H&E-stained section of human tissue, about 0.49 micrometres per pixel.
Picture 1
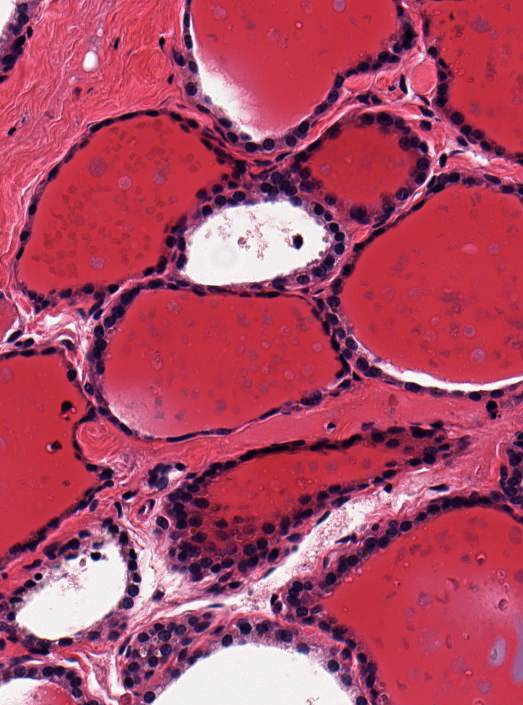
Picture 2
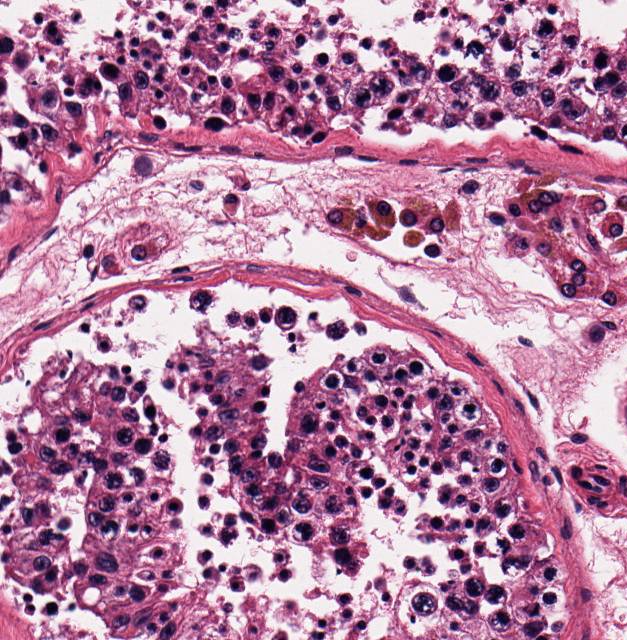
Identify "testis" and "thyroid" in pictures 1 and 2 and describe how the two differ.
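Picture 1's the thyroid, picture 2 the testis. In the first, closely packed rounded follicles are separated by thin strands of stroma, each lined by a single layer of low cuboidal to flattened cells with small, round, dark nuclei, and the colloid holds scattered small pale round vacuoles. The second shows two tubules, one along the top edge and one across the lower half, with loose interstitial tissue between. Each has a thin pink fibrous boundary with flattened, elongated dark nuclei, and is crowded with rounded cells, many with large round nuclei and coarse, clumped dark chromatin. Towards the upper right, the interstitium holds clusters of polygonal Leydig cells with eosinophilic cytoplasm and round nuclei.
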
